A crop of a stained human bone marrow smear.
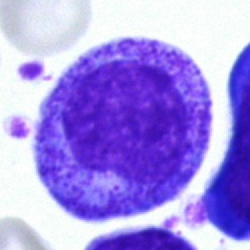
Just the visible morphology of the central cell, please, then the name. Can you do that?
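Round cell, edge smooth and unbroken. Nucleus set toward top, leaving wider band of cytoplasm below. Chromatin finely granular, not clumped into dense blocks. Cytoplasm between granules blue. Cell type: myelocyte.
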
